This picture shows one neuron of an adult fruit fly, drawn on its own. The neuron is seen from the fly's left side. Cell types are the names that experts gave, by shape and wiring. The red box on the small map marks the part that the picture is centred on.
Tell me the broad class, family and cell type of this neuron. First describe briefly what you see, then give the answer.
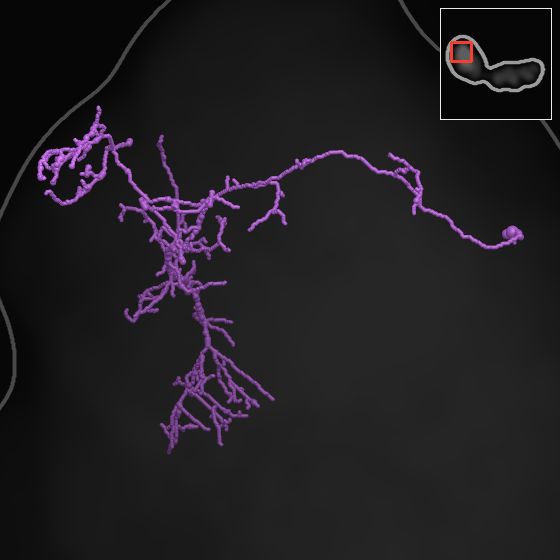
The cell body is on the right of the picture. The picture shows dozens of branch ends. It is a central-brain intrinsic neuron. Its family is hemilineage DM4_dorsal. The cell type is pC1_8a.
